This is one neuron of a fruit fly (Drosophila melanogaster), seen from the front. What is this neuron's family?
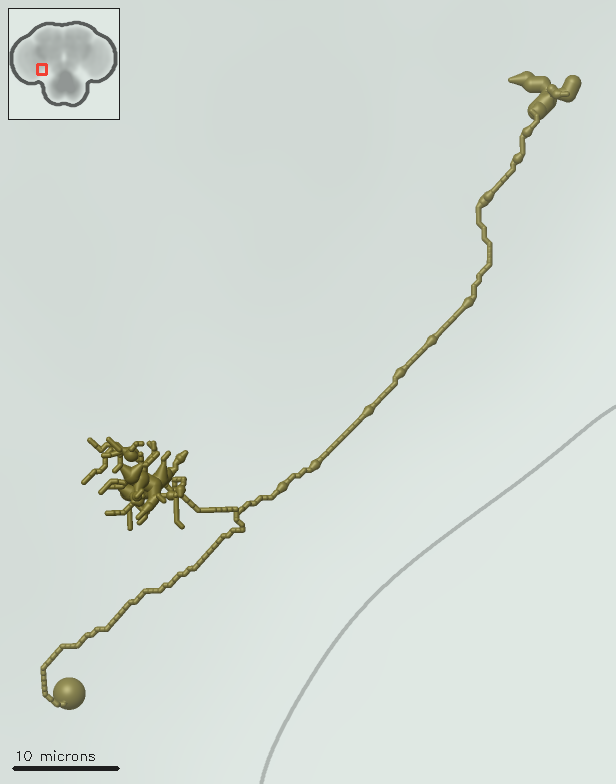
T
